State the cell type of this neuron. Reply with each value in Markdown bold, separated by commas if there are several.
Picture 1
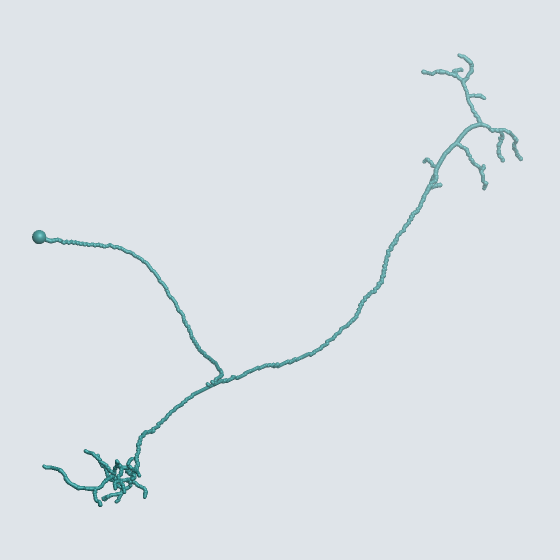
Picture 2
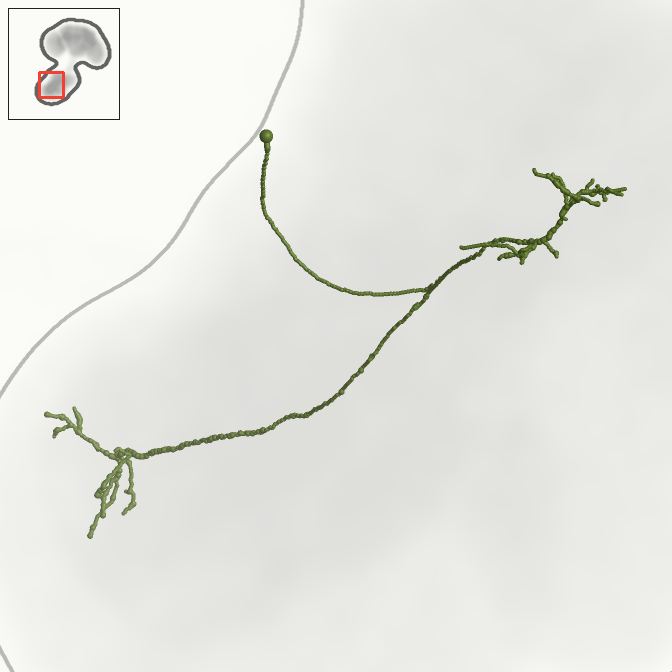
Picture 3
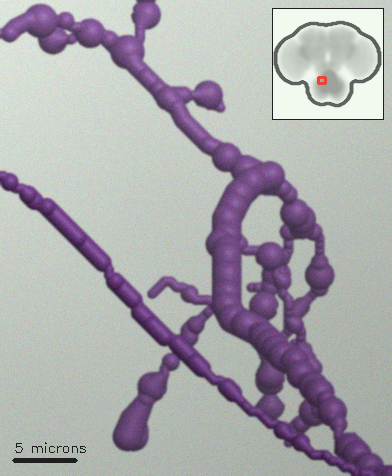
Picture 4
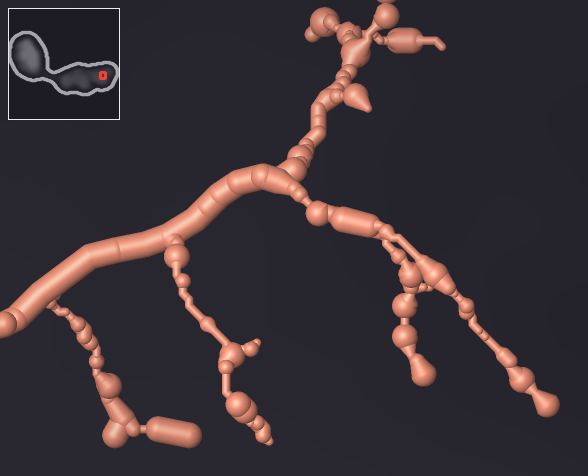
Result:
**GFC3**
